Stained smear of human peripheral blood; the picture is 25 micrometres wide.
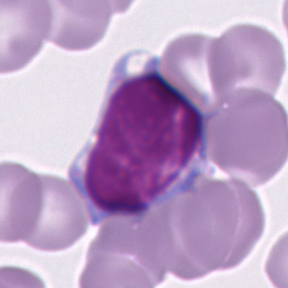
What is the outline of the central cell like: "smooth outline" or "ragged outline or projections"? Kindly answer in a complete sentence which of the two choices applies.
The cell's outline is ragged or frayed, or has projections, blebs or tags.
